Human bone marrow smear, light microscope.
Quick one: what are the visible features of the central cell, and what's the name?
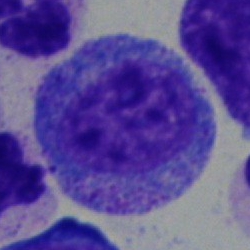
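Look first at the outline: it's round, with a smooth edge. A rim of blue cytoplasm surrounds the nucleus, widest just below it. Scattered through that cytoplasm you'll find fine purple-pink granules. This is a promyelocyte.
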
